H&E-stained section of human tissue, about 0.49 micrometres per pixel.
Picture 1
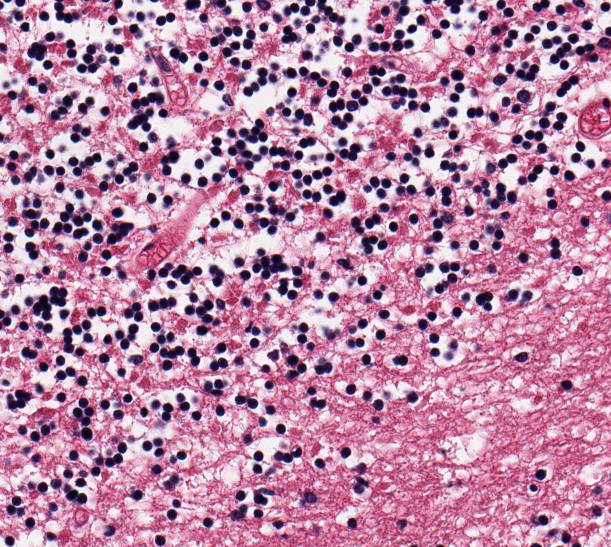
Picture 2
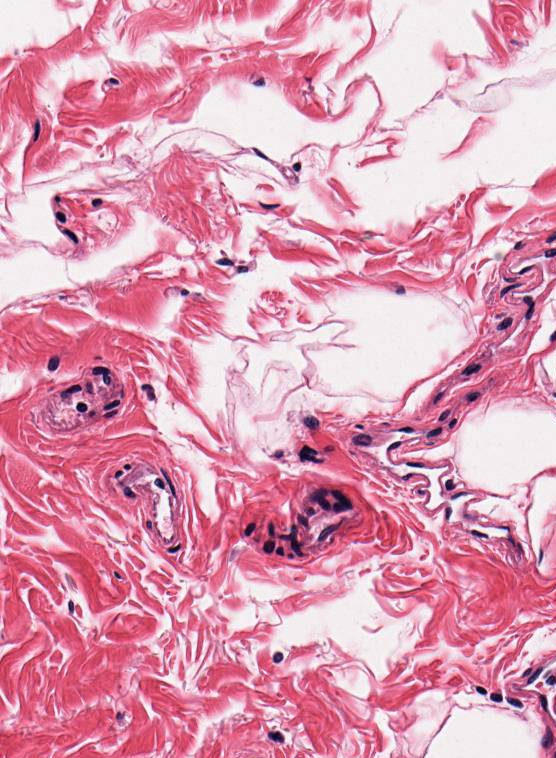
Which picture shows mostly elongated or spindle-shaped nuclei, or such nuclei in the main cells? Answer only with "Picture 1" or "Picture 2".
Picture 2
